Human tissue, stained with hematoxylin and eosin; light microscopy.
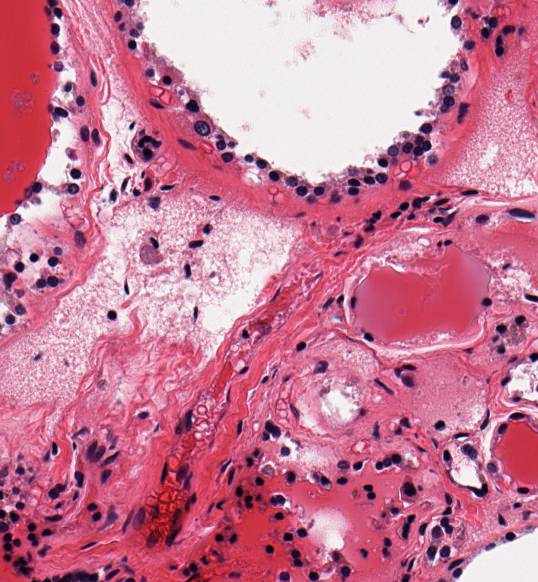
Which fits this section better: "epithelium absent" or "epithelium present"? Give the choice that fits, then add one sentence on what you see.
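Epithelium present. The large empty space at the top centre is lined by a single layer of cells with round dark nuclei.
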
